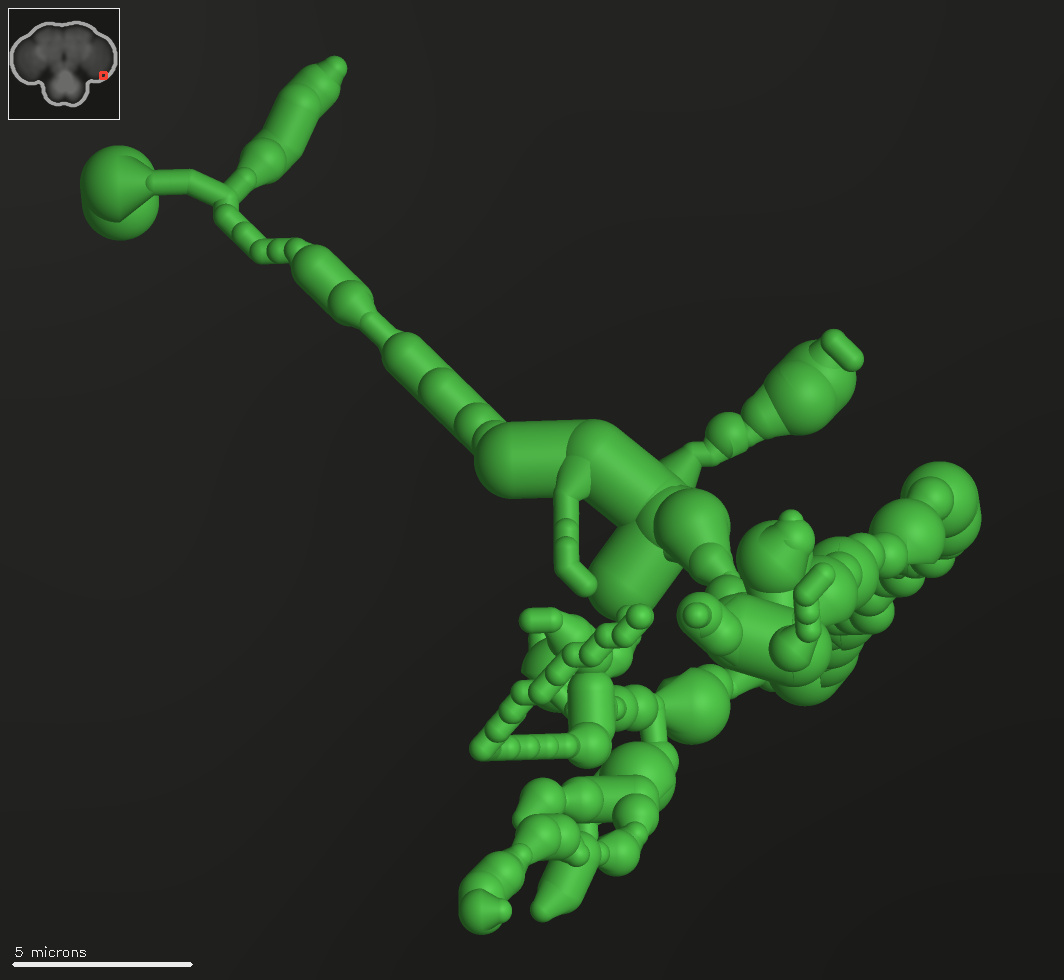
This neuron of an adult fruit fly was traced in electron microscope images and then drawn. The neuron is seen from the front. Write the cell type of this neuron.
L4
